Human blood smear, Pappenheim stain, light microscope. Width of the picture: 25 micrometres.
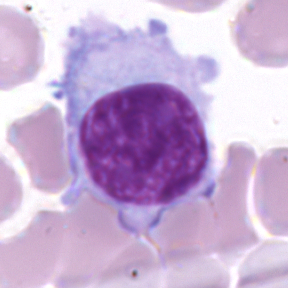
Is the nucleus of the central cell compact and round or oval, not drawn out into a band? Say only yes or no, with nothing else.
Yes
